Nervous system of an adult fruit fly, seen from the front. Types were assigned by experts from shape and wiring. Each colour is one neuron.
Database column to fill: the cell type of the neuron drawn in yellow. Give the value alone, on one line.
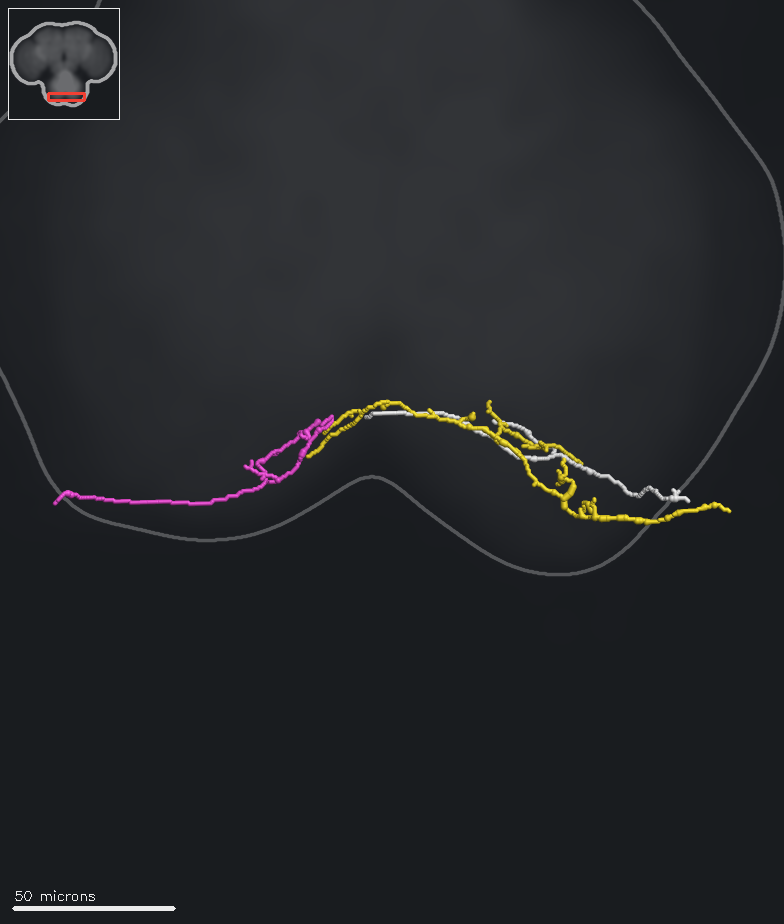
LgLG8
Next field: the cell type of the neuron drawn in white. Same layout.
LgLG7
